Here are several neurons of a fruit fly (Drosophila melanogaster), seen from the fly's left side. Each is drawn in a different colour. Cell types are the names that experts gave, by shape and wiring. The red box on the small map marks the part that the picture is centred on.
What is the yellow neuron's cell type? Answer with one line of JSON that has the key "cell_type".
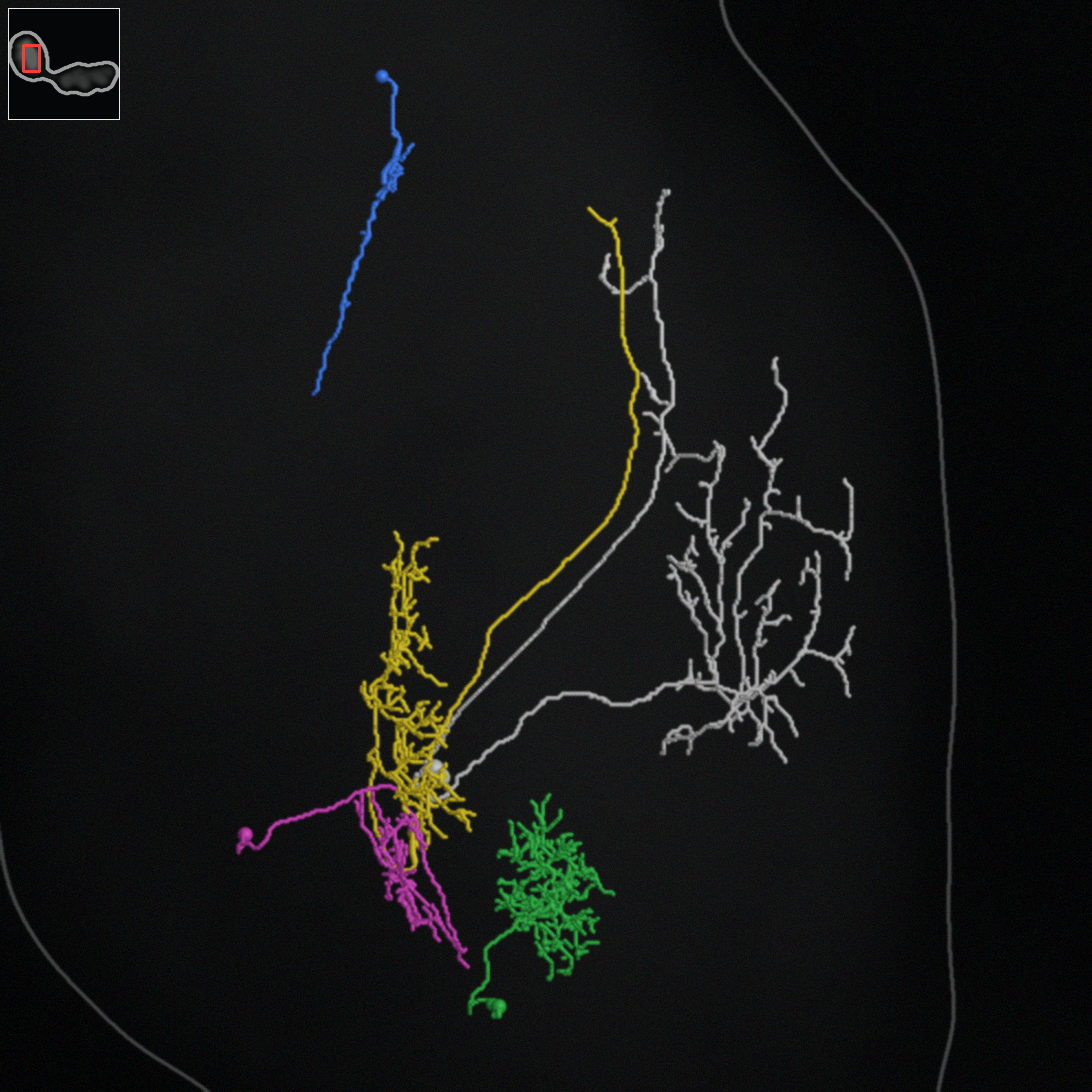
{"cell_type": "MeVP3"}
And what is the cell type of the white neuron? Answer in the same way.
{"cell_type": "MeVP11"}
